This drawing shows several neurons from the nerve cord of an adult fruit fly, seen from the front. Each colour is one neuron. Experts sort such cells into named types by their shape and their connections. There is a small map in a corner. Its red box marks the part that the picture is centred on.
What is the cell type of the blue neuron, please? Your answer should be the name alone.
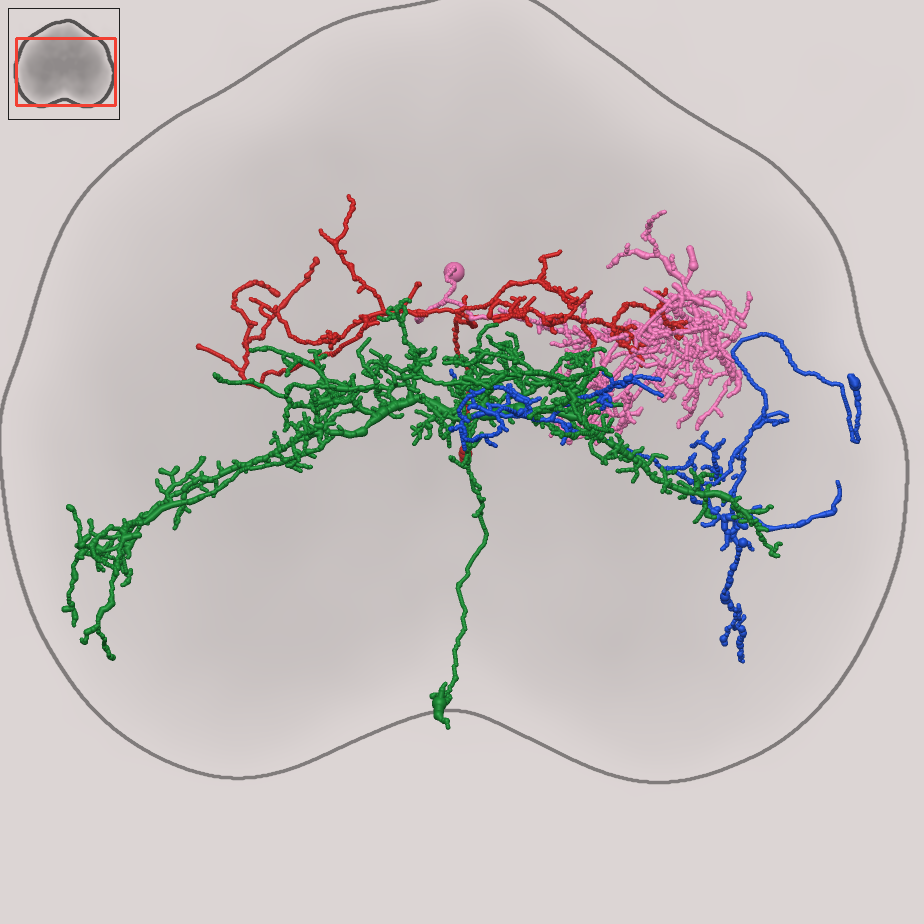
IN19A105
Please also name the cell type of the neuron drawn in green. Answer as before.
IN12B018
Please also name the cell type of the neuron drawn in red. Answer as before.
IN12B082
